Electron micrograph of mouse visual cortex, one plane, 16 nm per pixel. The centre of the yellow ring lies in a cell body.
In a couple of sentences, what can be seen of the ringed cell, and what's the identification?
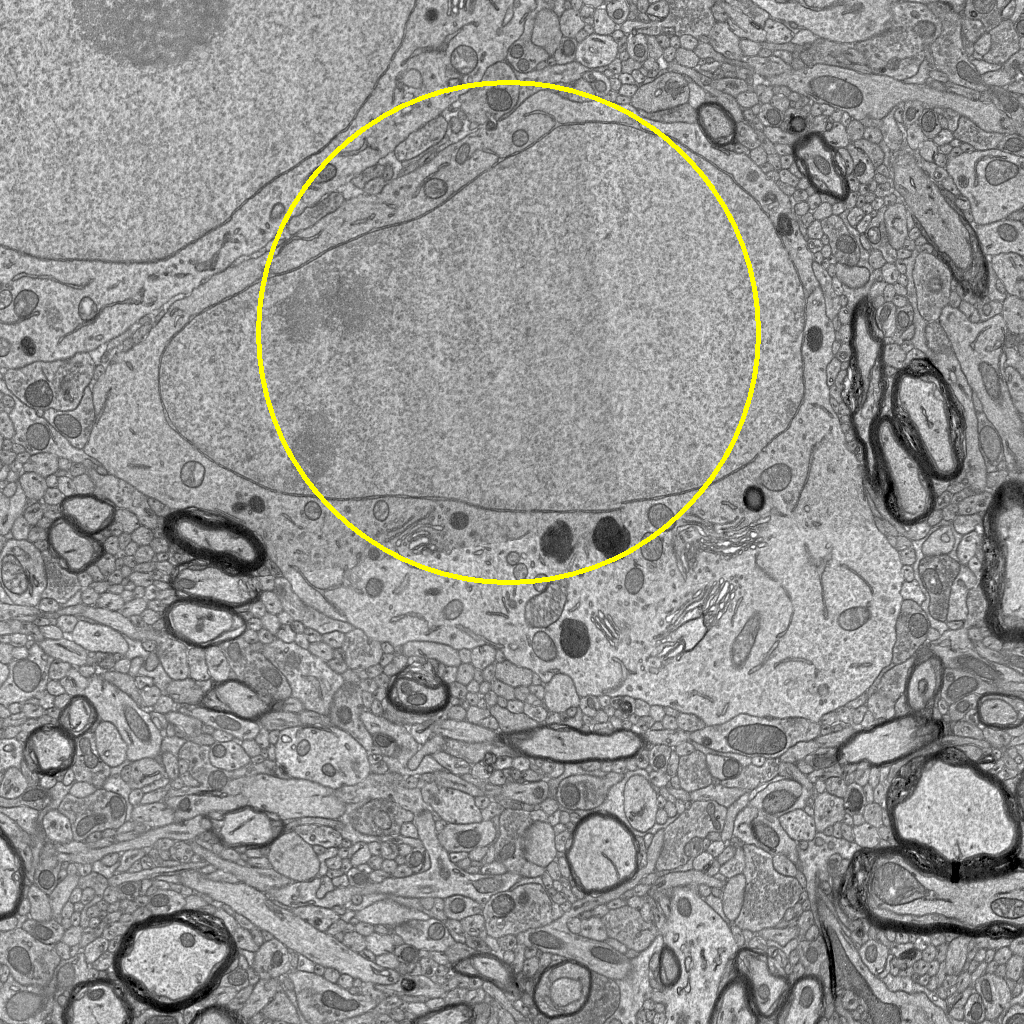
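The nucleus is a large oval, longer from side to side than from top to bottom, and its envelope runs smoothly with no infoldings. Chromatin is pale and finely dispersed, lacking any dense band along the envelope, though a few faint, darker, cloudy patches lie in the left part. This is an excitatory neuron.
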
